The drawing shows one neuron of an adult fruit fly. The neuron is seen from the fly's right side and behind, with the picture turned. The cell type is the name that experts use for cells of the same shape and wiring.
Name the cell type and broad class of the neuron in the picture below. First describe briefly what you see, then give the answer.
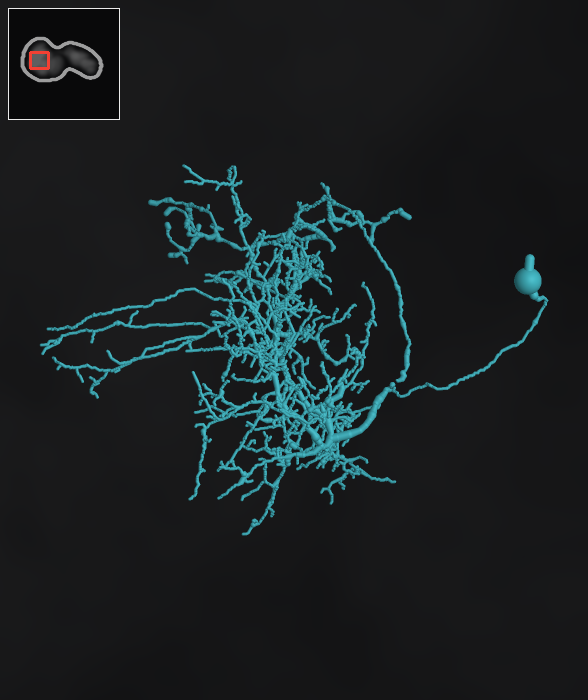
Its cell body lies on the right of the picture. More than a hundred branch ends can be seen. Its cell type is CB0431. Its broad class is central-brain intrinsic neuron.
